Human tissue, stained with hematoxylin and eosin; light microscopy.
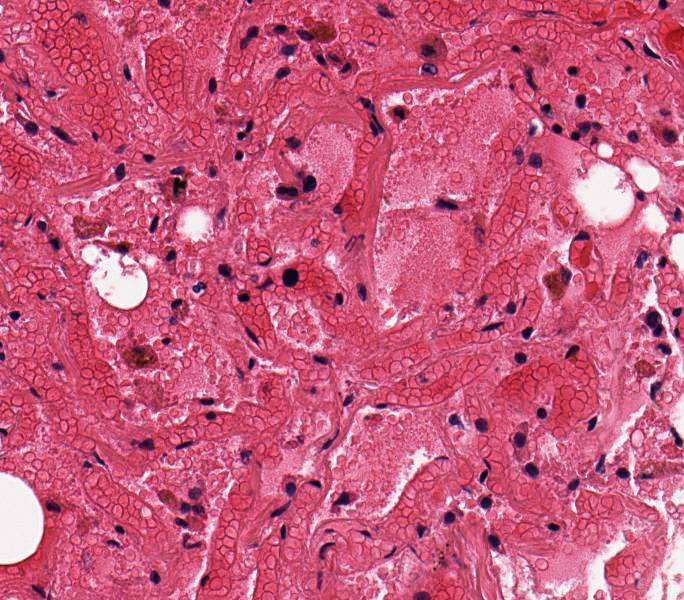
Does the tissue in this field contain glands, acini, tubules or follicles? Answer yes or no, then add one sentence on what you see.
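No. No glands or epithelium-lined lumens are seen anywhere in the field.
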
